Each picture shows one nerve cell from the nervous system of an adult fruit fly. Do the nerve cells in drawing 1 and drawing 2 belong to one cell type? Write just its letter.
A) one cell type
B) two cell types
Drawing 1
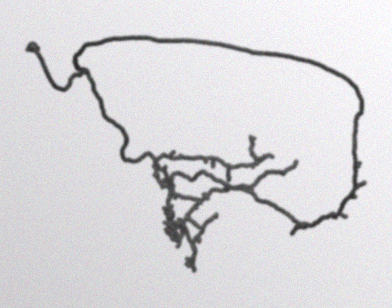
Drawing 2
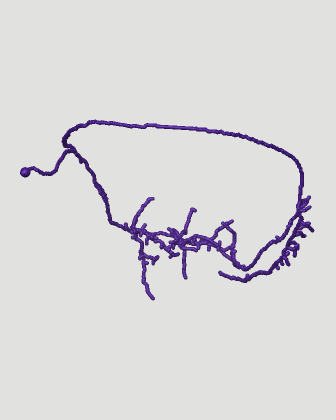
A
